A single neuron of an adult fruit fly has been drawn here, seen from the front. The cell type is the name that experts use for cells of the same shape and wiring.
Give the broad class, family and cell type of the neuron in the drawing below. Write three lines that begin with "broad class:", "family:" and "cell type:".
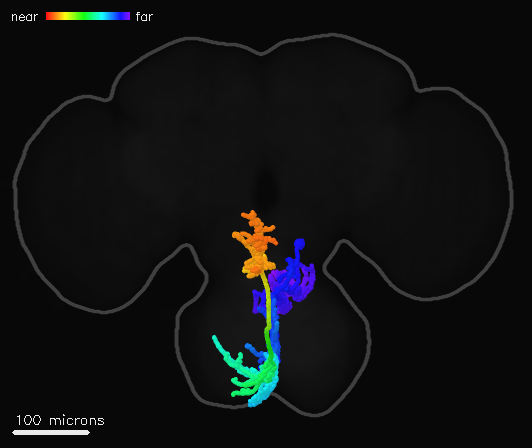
broad class: ascending neuron
family: hemilineage 09B
cell type: AN09B018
